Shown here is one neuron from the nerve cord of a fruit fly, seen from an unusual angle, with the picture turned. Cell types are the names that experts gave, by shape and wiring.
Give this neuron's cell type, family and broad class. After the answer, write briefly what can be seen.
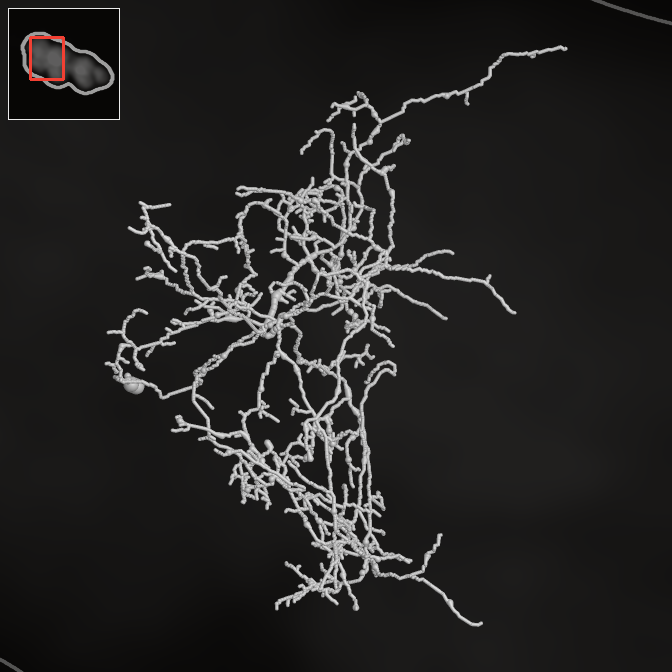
It is of cell type IN00A038. The family is hemilineage 00A. It is a nerve-cord intrinsic neuron. The picture shows more than a hundred branch ends. In this view it is taller than it is wide.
